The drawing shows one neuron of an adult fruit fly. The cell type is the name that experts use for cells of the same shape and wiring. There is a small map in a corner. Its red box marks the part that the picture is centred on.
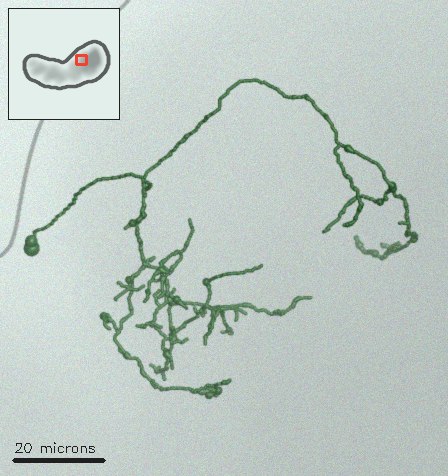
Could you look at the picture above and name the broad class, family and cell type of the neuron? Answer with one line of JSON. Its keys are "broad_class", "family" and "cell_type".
{"broad_class": "central-brain intrinsic neuron", "family": "hemilineage SLPp&v1_posterior", "cell_type": "CB3045"}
